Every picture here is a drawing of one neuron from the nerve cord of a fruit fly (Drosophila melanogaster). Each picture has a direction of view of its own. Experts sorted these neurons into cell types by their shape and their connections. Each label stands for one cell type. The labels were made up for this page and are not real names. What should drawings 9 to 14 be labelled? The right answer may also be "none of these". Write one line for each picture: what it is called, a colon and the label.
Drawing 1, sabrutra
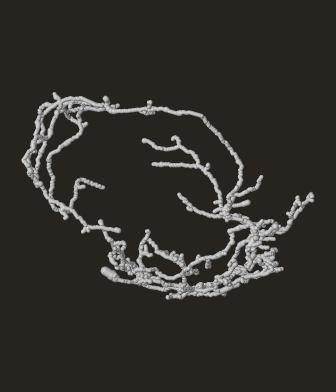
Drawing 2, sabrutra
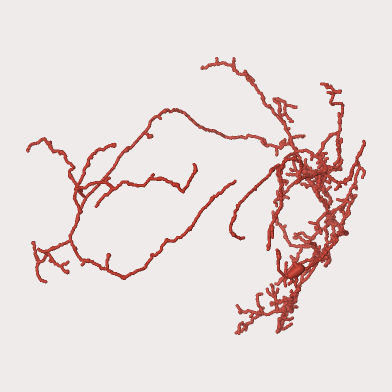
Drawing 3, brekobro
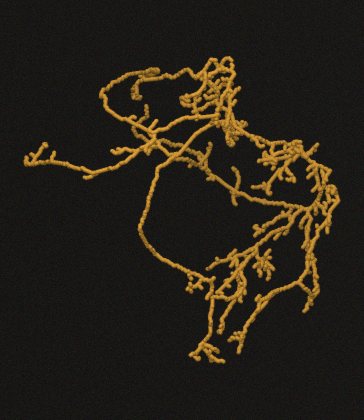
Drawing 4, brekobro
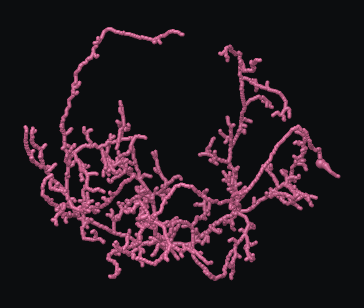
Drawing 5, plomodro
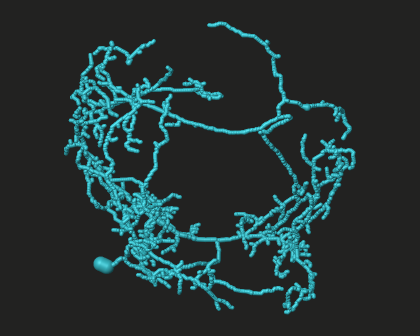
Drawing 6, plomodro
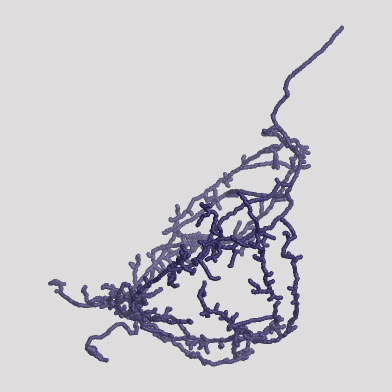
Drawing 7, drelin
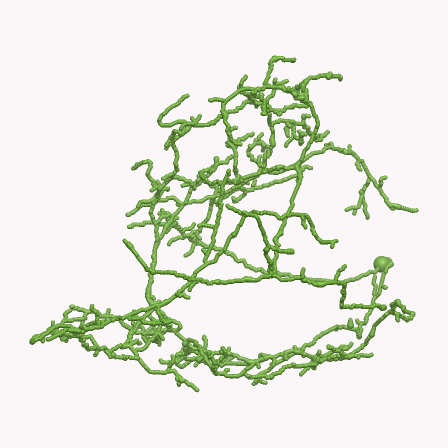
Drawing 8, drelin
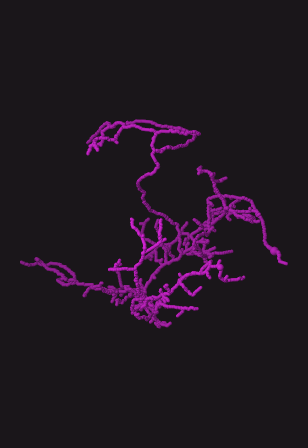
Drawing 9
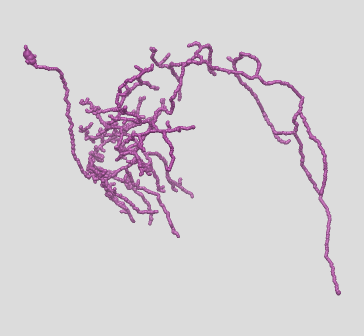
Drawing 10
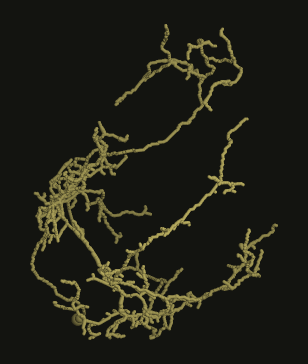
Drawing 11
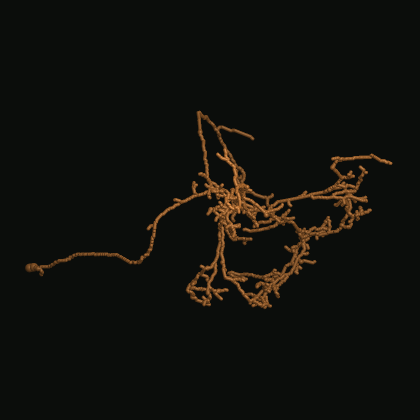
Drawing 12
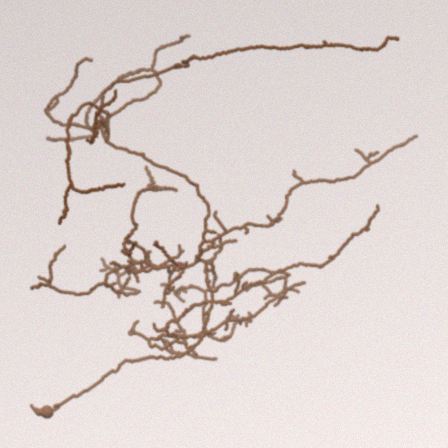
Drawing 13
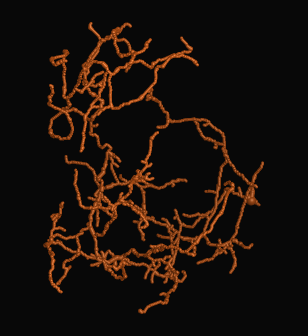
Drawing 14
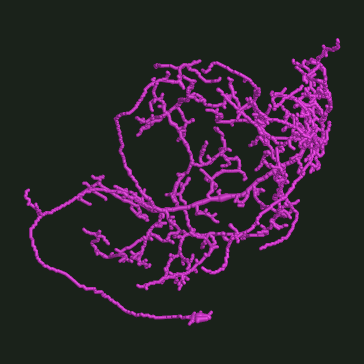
9: sabrutra
10: drelin
11: none of these
12: sabrutra
13: sabrutra
14: brekobro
